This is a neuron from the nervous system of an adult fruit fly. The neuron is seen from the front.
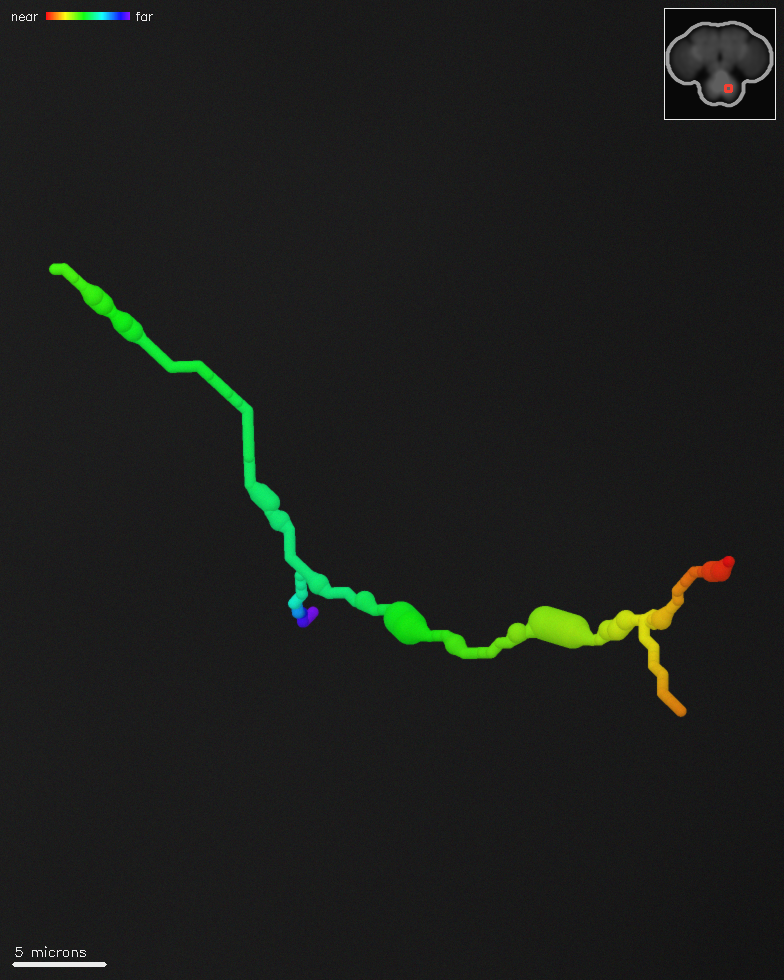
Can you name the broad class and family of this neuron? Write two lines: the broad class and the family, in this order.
sensory neuron entering the nerve cord
class mechanosensory tactile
